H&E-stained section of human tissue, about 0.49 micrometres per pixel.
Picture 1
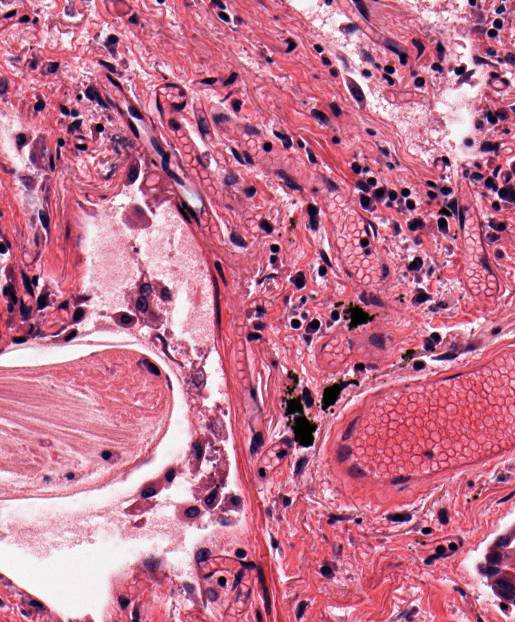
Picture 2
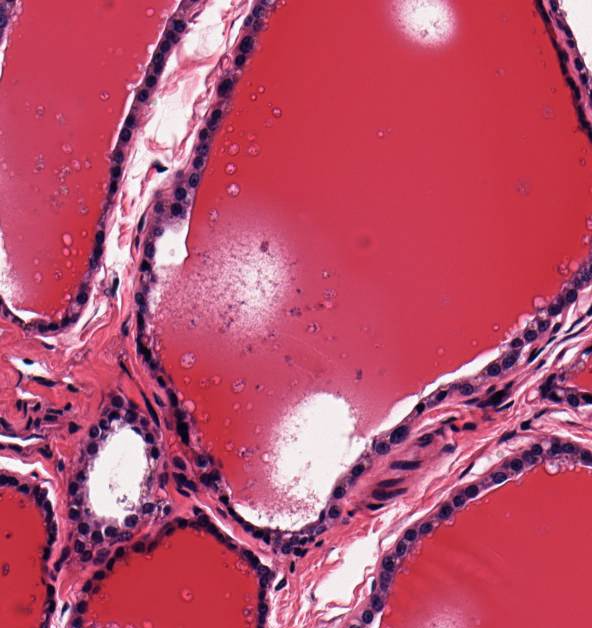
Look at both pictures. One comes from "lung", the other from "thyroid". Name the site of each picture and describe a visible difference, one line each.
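The field in picture 1 comes from the lung. No epithelium-lined glands or lumens are present in the field.
The field in picture 2 comes from the thyroid. Large rounded follicles filled with pink material take up most of the field, separated by narrow septa.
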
